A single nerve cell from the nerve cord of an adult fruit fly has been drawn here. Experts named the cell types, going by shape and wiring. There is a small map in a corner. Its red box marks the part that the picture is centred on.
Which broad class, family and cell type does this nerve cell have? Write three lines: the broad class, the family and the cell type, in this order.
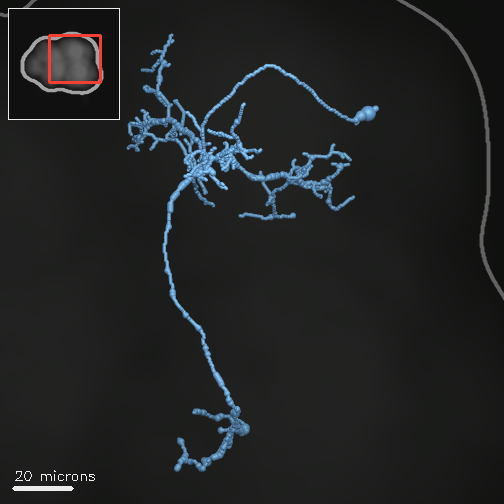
nerve-cord intrinsic neuron
hemilineage 08B
IN08B037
